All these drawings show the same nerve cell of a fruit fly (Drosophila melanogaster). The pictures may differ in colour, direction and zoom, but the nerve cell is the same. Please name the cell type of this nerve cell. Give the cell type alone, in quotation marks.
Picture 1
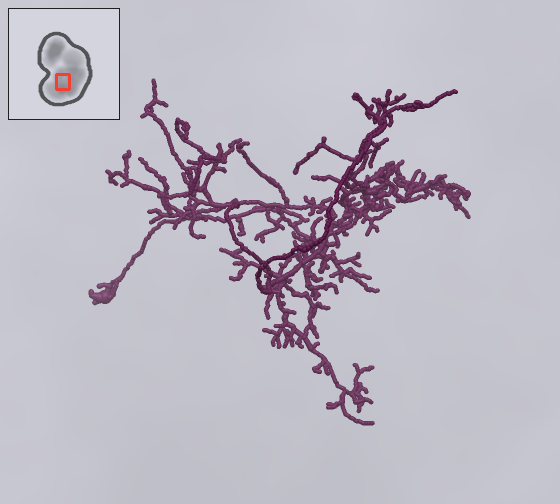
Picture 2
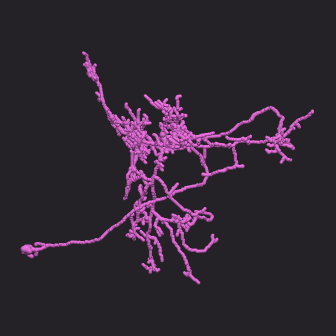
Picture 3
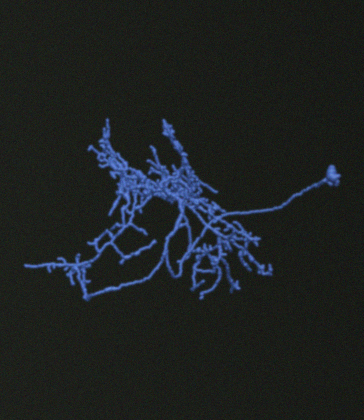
"VES091"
